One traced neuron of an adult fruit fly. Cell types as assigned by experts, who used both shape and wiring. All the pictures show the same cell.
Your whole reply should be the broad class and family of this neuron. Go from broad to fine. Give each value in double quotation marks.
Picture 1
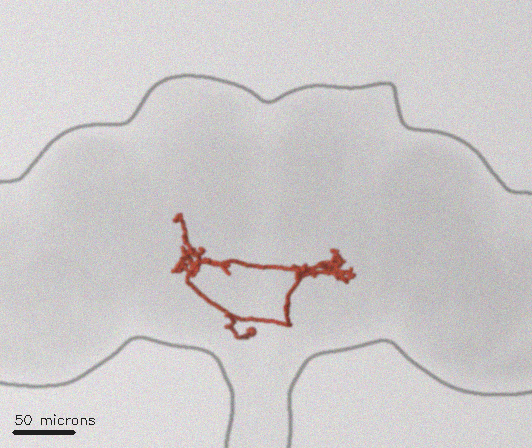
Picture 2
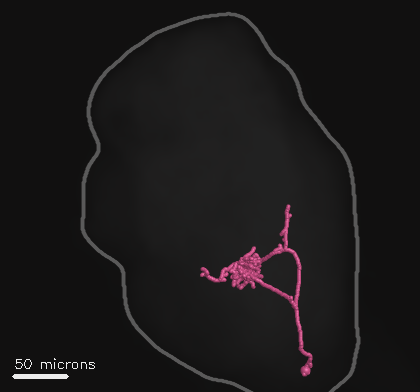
"central-brain intrinsic neuron", "hemilineage LB3"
